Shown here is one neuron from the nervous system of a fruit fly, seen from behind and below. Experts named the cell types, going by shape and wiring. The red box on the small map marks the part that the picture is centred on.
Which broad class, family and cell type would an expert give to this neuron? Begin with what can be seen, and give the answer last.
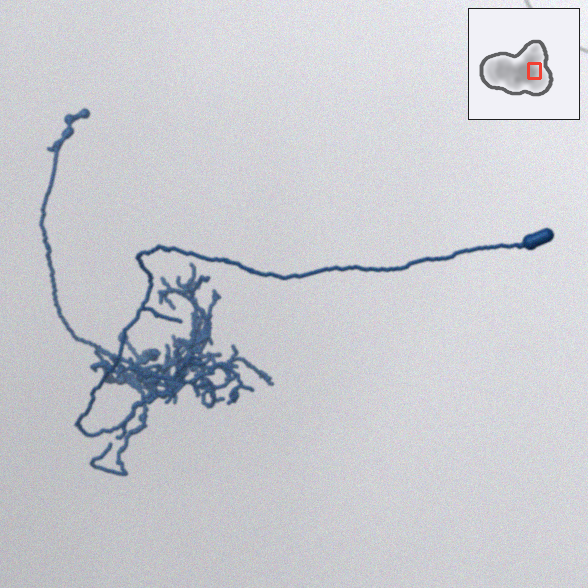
The cell body is on the right of the picture. The picture shows dozens of branch ends. Its broad class is nerve-cord intrinsic neuron. The family is hemilineage 01B. It is of cell type IN01B067.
